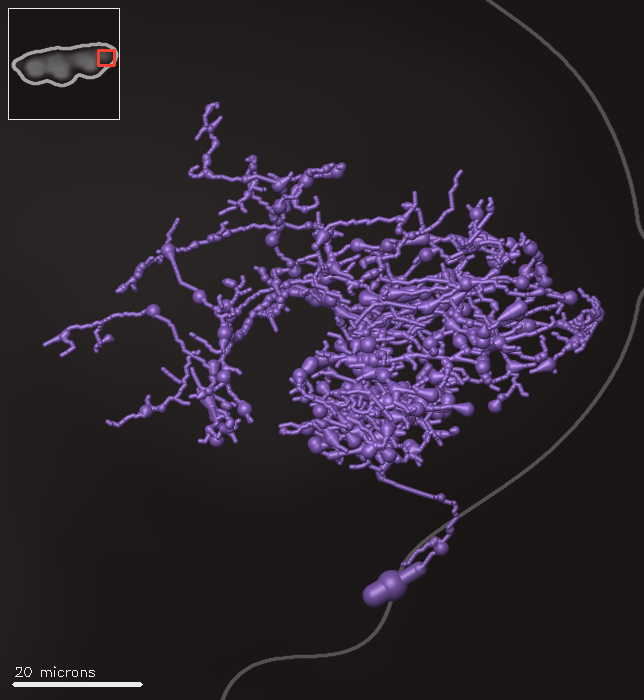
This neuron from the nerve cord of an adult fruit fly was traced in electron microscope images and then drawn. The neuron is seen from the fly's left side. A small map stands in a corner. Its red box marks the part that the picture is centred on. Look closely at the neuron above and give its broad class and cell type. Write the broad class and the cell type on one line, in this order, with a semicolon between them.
nerve-cord intrinsic neuron; INXXX288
